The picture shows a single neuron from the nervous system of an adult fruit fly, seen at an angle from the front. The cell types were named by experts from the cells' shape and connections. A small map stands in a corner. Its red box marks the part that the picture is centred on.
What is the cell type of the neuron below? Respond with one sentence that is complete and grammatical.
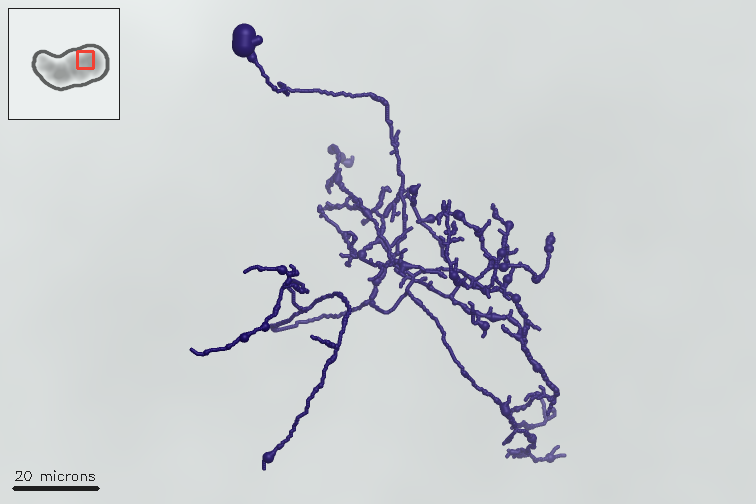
The cell type to which this neuron belongs is SMP139.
